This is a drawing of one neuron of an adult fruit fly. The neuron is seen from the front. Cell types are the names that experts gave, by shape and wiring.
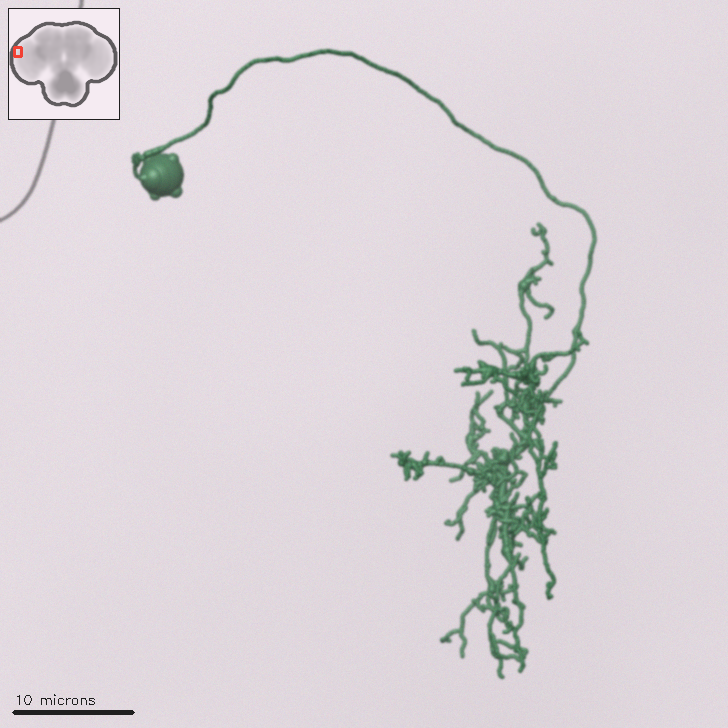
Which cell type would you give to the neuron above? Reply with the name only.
Dm8a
